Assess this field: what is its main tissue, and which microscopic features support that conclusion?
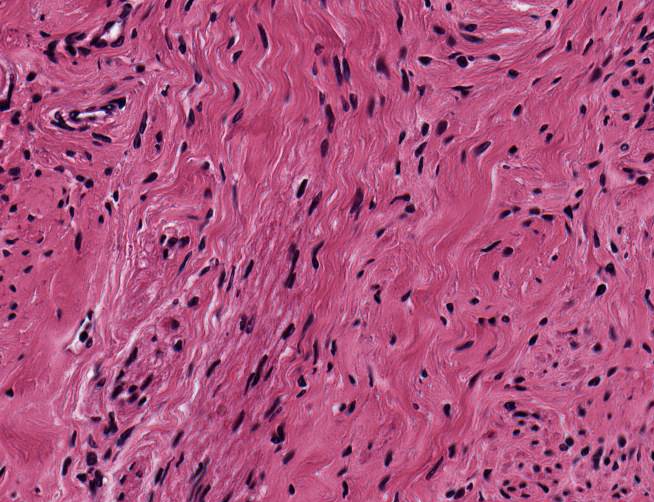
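Dense connective tissue: across the middle of the field, wavy collagen bundles run broadly from top to bottom. Scattered spindle cells with thin, dark, often wavy or comma-shaped nuclei lie between the fibres, with no distinct cytoplasm or cell borders.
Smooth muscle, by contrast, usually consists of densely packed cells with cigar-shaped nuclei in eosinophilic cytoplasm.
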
